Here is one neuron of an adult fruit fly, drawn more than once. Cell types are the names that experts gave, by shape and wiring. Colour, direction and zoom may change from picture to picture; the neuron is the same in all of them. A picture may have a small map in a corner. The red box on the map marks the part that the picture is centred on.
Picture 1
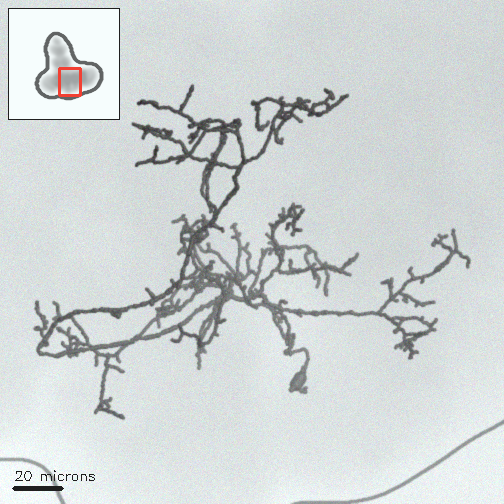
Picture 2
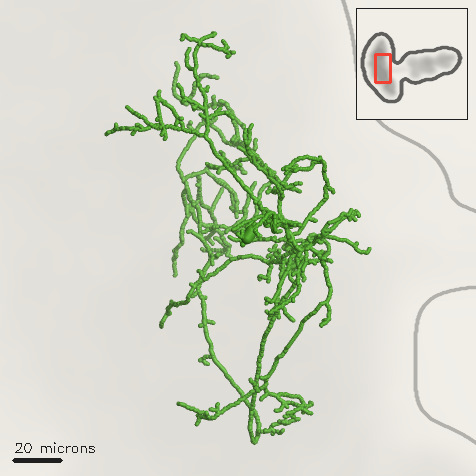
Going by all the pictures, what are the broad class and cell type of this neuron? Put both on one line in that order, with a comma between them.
central-brain intrinsic neuron, GNG290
